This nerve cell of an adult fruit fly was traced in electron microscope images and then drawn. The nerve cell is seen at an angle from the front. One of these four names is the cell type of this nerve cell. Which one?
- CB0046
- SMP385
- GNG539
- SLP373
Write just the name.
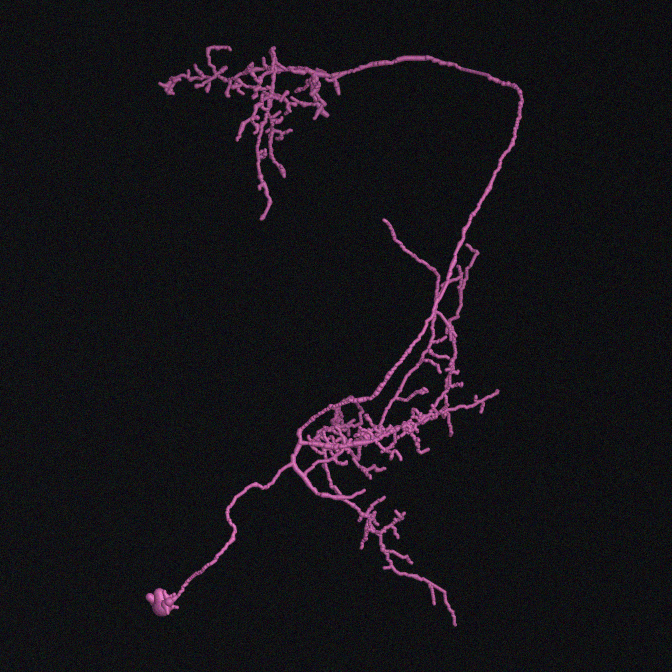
CB0046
